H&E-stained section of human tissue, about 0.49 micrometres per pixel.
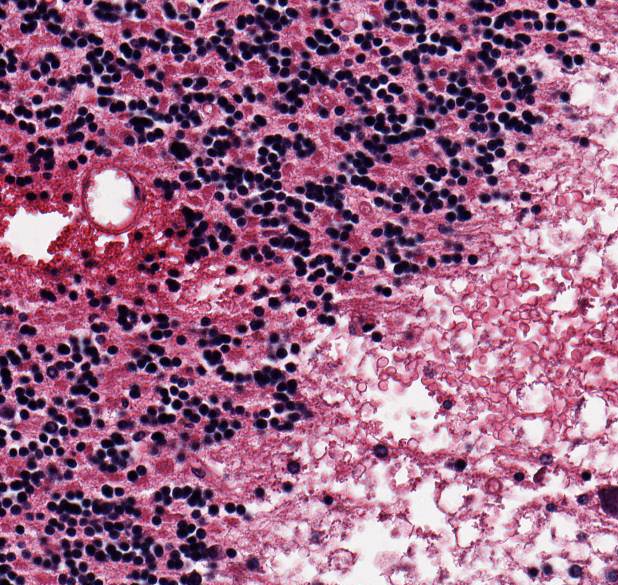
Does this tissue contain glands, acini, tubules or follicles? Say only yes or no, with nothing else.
No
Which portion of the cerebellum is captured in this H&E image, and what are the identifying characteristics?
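Granular layer: the densely nucleated left and upper field. Nuclei small, round, dark, closely similar in size; little or no surrounding cytoplasm.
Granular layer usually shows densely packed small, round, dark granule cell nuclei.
Pink, finely fibrillary background between nuclei.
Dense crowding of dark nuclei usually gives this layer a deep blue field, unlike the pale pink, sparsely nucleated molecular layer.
Lower right: pale, loose, few nuclei.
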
